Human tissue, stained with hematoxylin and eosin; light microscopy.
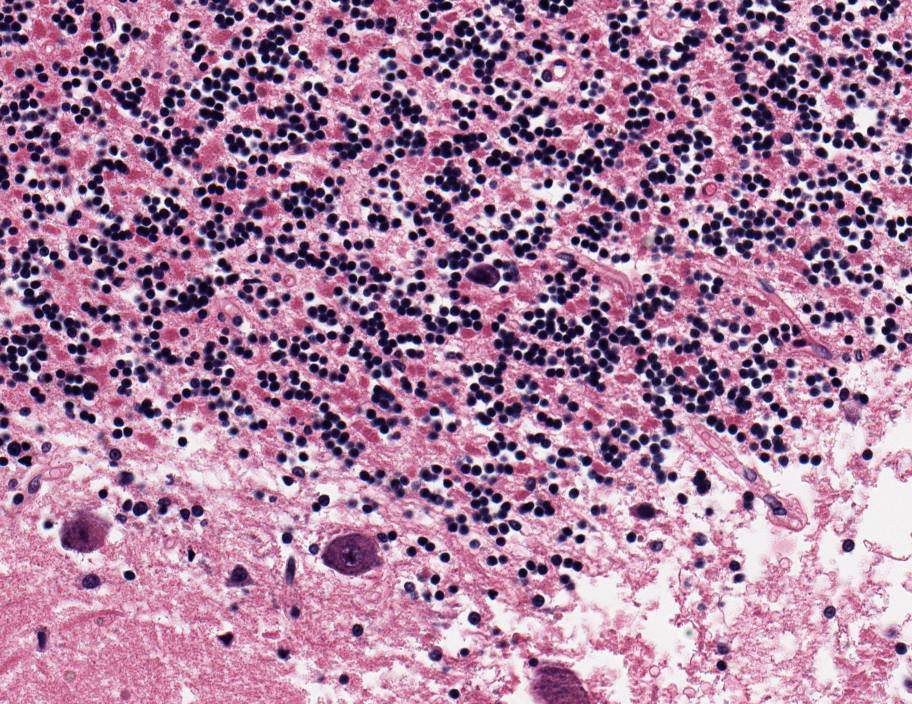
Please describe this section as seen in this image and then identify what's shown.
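Small, closely packed nuclei form a dense sheet over roughly the upper two-thirds of the field. Most are round and dark blue-black, with almost no visible cytoplasm. The bottom left corner is pale pink and finely fibrillar, with few nuclei. This is cerebellum.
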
